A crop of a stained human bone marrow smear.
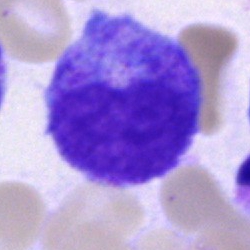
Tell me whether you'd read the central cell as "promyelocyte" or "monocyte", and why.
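This is a promyelocyte. The paler area at the top of the cell is a mottled lilac, not grey-blue.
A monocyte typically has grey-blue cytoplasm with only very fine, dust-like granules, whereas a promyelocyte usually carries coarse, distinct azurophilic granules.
The cell is roughly round with a slightly uneven, bumpy edge, and the nucleus takes up most of it. In the lower part of the cell the chromatin is dense and dark purple.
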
